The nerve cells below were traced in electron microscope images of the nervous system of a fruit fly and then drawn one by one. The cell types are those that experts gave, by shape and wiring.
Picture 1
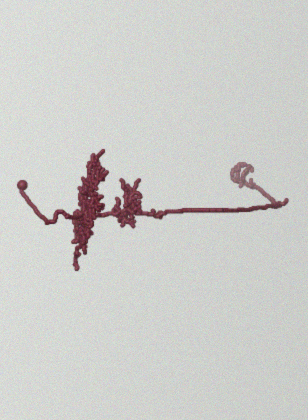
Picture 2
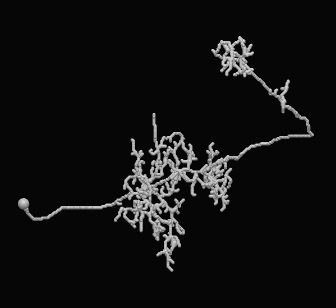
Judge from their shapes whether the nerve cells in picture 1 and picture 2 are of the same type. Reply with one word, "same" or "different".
same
